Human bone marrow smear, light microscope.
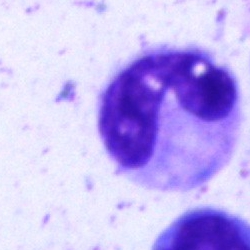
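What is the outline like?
Roughly round and smooth.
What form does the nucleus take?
A thick curved band arching over the top of the cell, its open side toward the lower right.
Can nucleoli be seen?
No nucleoli are visible.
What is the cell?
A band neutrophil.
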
